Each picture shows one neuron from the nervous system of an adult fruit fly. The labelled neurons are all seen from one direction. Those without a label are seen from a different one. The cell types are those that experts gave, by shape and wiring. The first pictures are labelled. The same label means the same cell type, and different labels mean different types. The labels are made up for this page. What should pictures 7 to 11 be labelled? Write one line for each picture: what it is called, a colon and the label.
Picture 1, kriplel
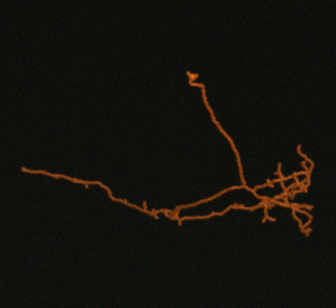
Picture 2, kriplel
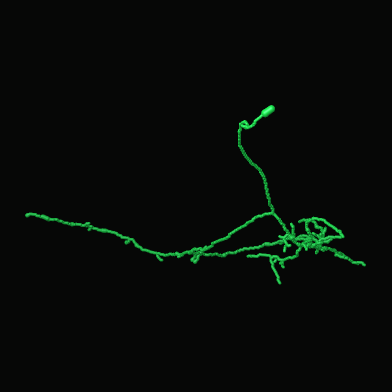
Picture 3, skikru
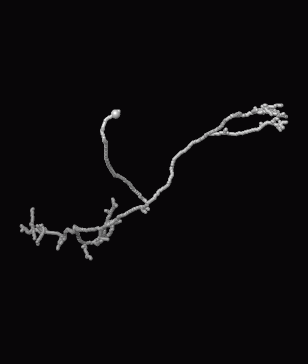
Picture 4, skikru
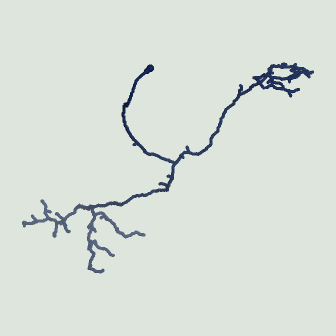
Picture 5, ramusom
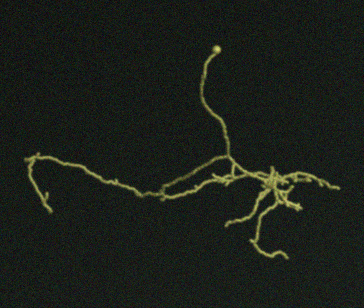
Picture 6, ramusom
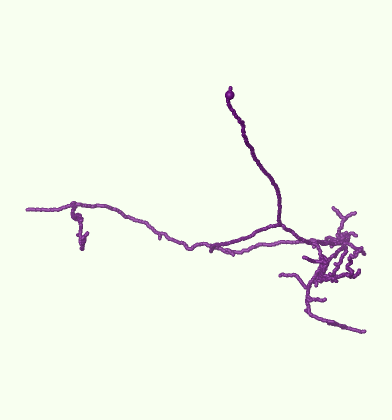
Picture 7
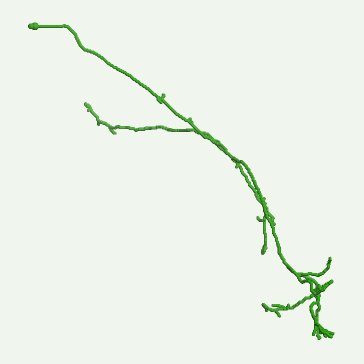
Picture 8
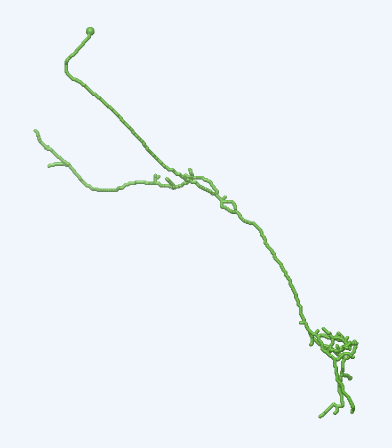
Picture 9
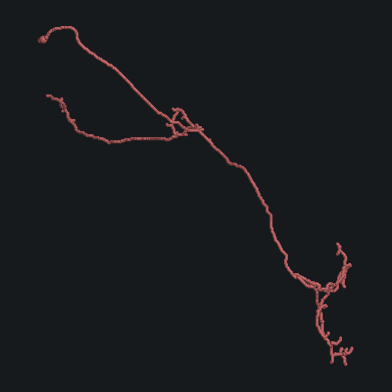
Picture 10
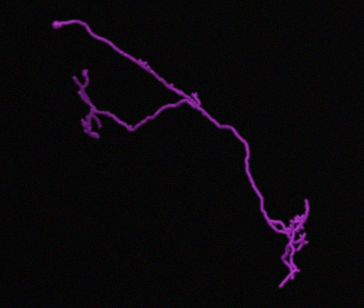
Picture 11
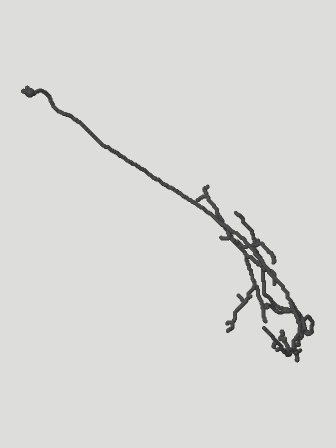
7: skikru
8: skikru
9: skikru
10: skikru
11: kriplel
